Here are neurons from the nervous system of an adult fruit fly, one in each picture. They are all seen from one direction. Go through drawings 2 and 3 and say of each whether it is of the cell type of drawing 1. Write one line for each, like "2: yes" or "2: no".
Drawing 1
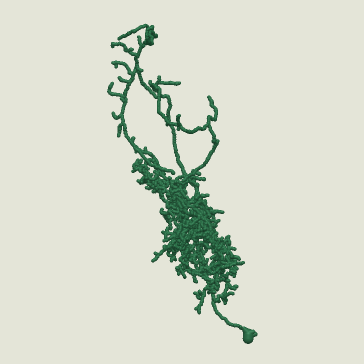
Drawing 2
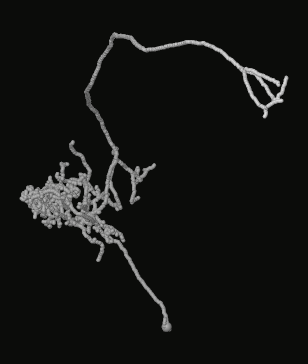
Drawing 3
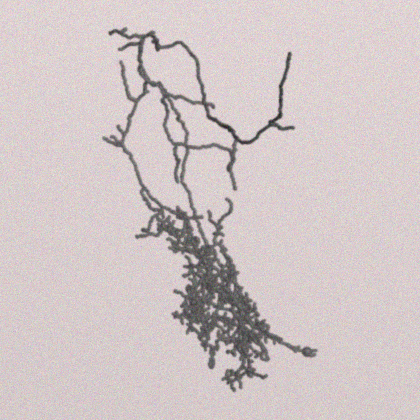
2: no
3: yes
